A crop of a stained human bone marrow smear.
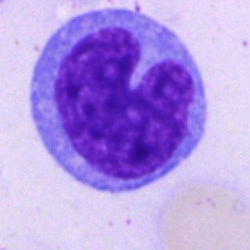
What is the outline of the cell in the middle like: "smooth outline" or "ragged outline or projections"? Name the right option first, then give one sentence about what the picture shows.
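Smooth outline. The cell outline is round and smooth.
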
